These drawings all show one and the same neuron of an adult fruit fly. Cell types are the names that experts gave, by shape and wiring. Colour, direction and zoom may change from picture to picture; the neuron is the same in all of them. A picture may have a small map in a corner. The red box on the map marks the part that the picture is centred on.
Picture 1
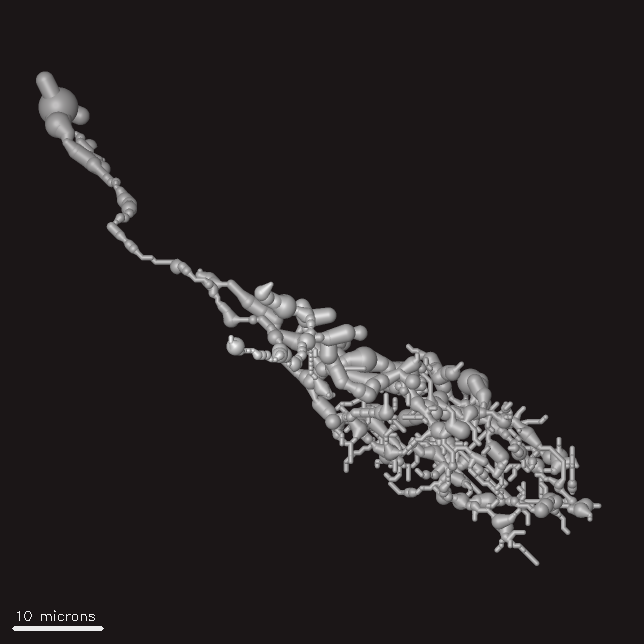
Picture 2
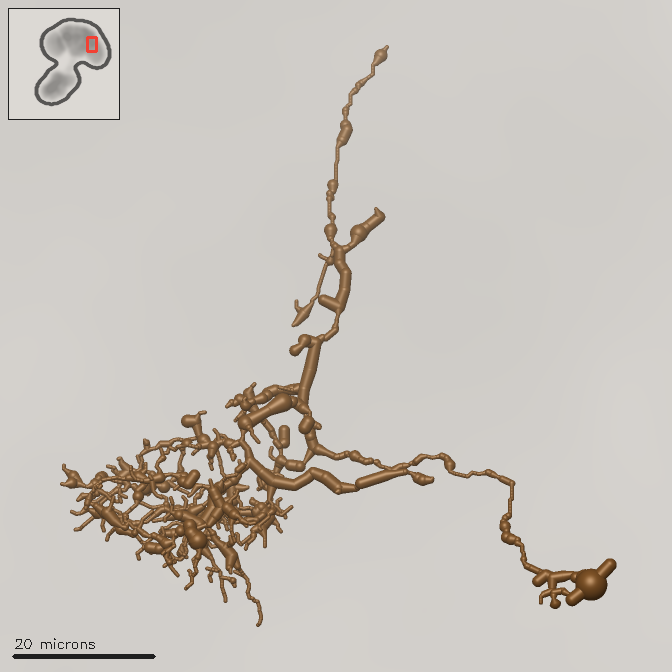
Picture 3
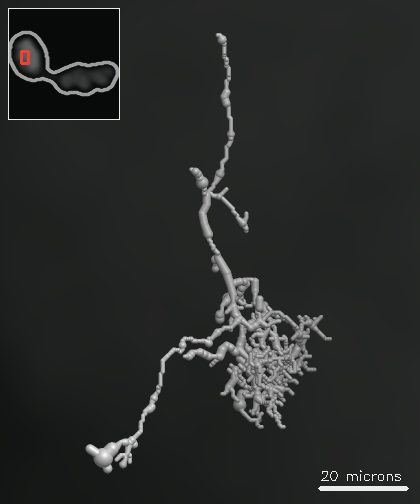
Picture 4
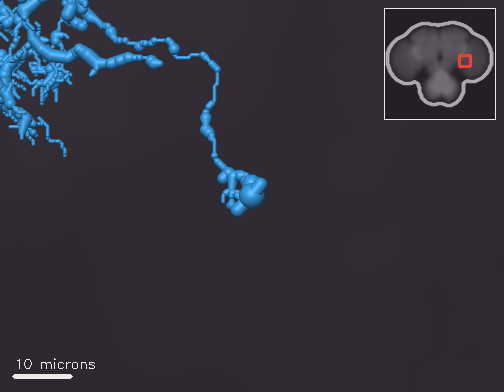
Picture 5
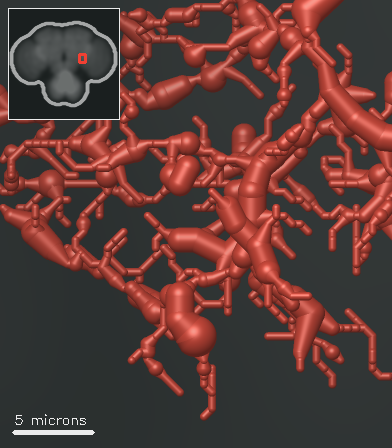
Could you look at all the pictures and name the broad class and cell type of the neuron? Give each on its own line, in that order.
central-brain intrinsic neuron
WED063_a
